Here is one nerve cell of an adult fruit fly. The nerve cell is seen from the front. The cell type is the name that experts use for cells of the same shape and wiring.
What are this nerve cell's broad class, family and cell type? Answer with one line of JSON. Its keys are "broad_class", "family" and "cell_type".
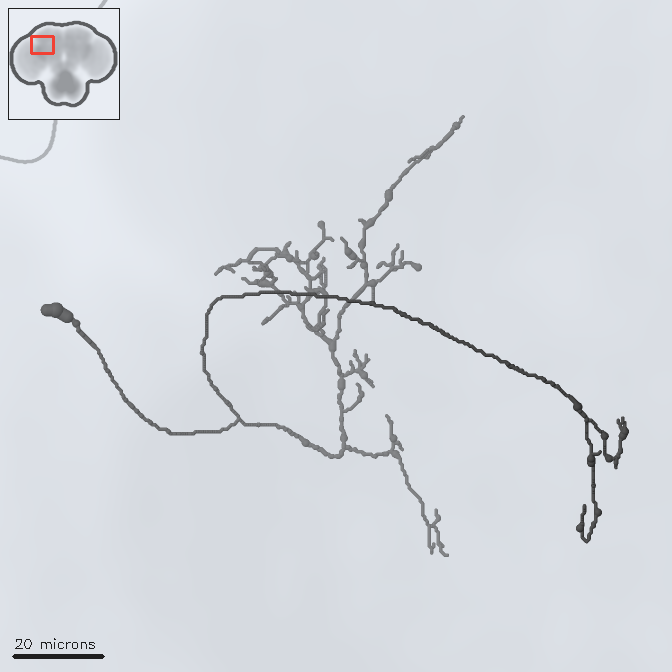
{"broad_class": "central-brain intrinsic neuron", "family": "hemilineage SLPa&l1_lateral", "cell_type": "PLP041"}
